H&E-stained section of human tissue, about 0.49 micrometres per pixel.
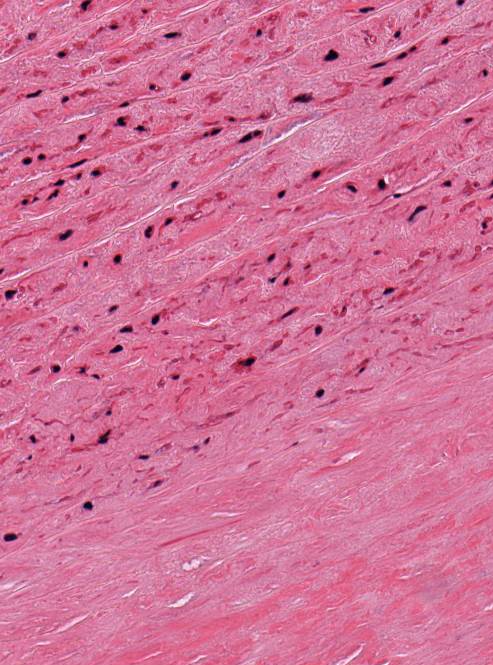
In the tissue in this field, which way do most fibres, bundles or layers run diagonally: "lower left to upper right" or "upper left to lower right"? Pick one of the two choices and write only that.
Lower left to upper right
